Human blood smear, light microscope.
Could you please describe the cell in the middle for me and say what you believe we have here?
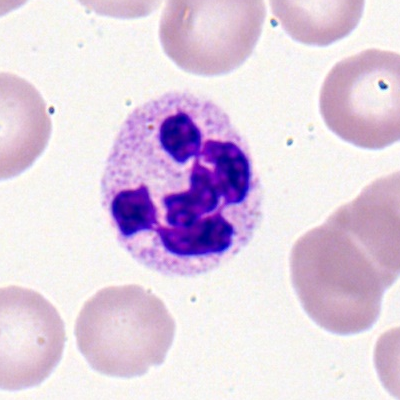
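Look first at the nucleus: it is split into several separate lobes, more than three of them. Around it lies abundant cytoplasm, pale pinkish-lilac and holding many fine lilac granules. This cell is a segmented neutrophil.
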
